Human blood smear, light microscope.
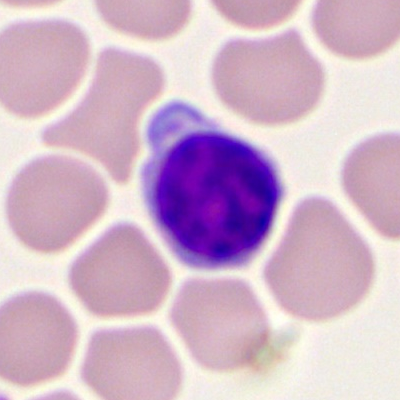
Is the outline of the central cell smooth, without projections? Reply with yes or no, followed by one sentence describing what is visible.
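No. The cell is roughly round, with a small rounded bulge of cytoplasm at its upper left.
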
